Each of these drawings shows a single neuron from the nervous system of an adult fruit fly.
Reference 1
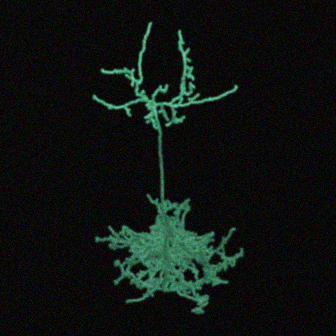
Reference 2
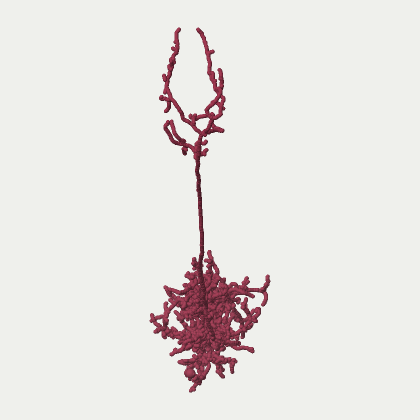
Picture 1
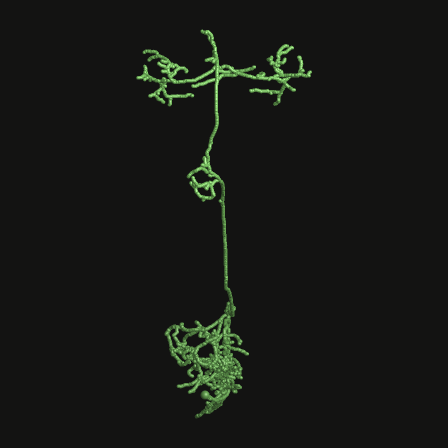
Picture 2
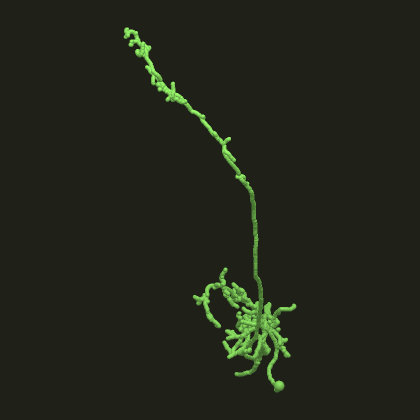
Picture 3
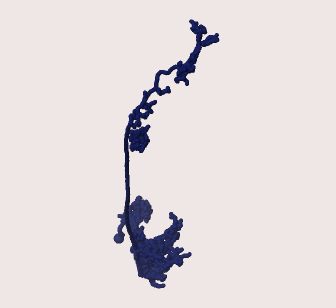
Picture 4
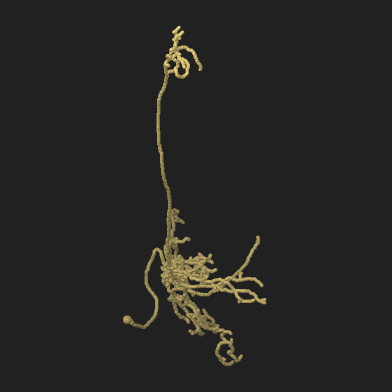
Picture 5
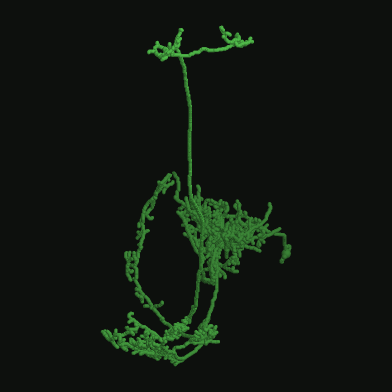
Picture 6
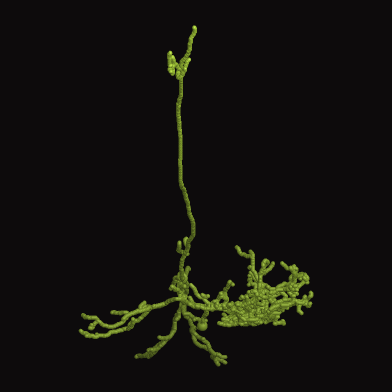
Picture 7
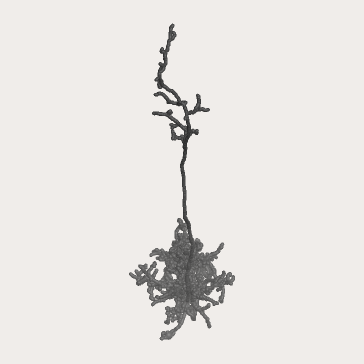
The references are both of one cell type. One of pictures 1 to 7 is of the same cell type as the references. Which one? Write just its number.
7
